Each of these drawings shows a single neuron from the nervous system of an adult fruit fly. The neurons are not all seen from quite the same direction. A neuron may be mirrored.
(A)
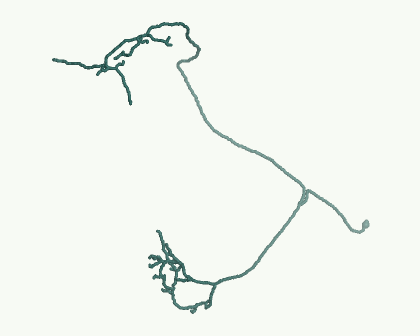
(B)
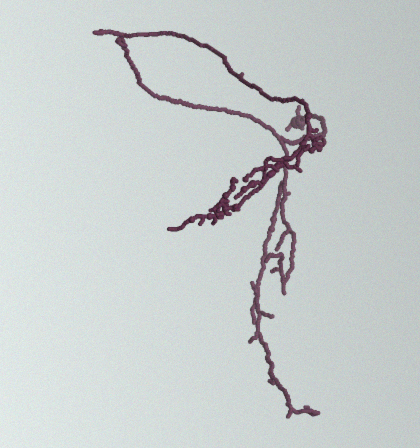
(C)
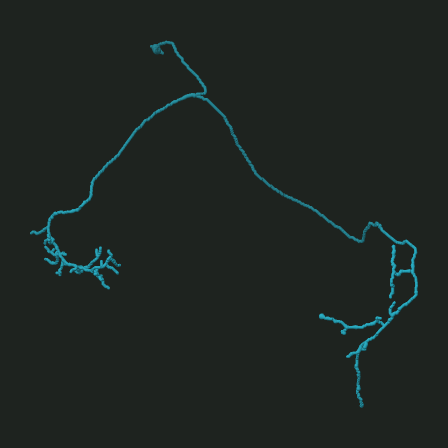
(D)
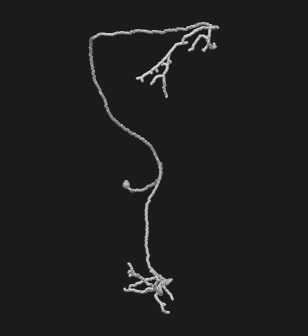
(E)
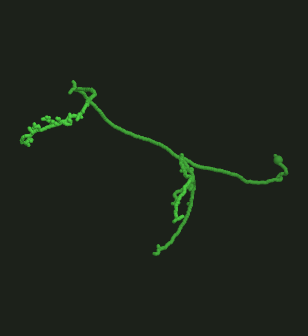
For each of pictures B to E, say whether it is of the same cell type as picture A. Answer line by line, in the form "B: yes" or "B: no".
B: no
C: yes
D: yes
E: no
